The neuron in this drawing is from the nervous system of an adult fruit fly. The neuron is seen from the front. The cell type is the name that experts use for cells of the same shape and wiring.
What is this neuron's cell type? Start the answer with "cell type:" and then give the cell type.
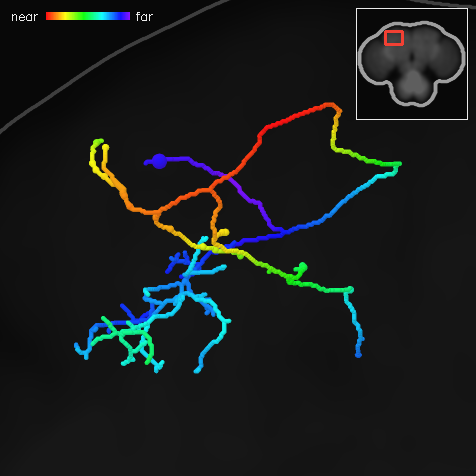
cell type: LHPV5b3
